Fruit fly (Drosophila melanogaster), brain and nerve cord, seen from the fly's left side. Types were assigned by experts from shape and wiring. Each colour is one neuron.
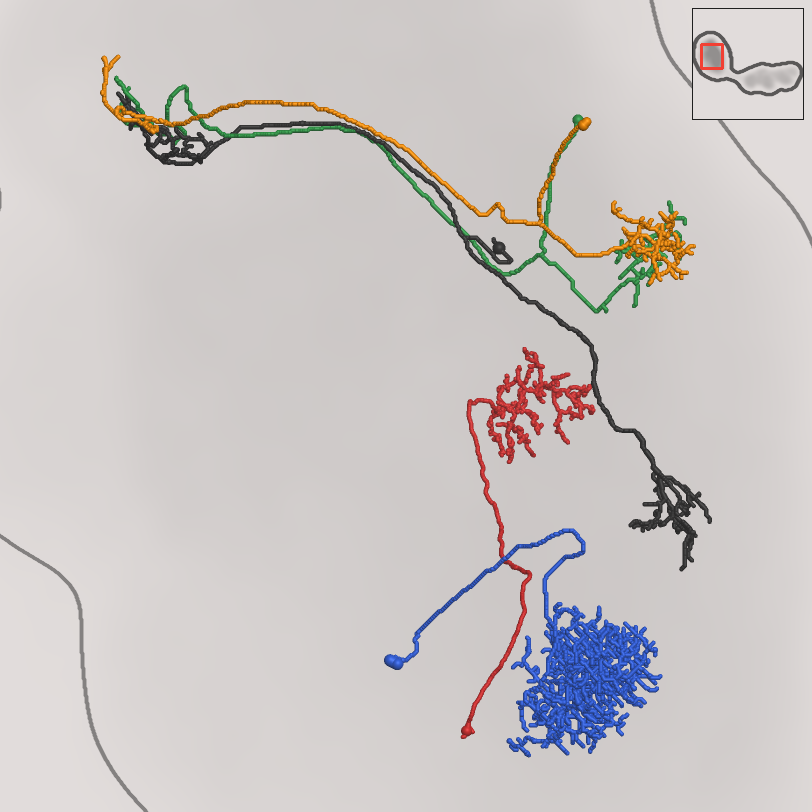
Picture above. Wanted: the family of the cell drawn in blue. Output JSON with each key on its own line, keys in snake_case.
{
 "family": "Li"
}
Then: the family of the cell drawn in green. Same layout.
{
 "family": "hemilineage VPNd2"
}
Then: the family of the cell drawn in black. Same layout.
{
 "family": "hemilineage VPNd2"
}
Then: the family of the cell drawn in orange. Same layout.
{
 "family": "hemilineage VPNd2"
}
